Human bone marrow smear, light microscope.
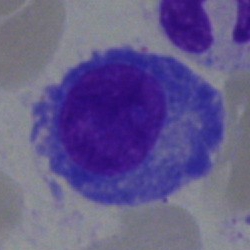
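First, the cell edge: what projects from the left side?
Small rounded blebs of cytoplasm.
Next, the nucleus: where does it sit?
Off-centre, toward the left side of the cell.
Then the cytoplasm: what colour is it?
Deep blue, with a paler zone to the right of the nucleus.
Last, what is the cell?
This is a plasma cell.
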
